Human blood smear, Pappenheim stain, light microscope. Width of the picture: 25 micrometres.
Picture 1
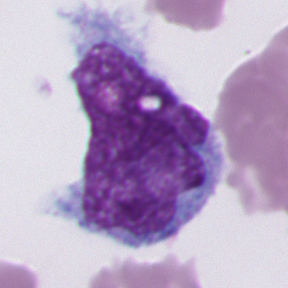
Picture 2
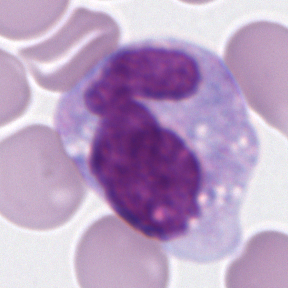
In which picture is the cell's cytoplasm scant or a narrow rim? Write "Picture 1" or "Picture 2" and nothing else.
Picture 1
